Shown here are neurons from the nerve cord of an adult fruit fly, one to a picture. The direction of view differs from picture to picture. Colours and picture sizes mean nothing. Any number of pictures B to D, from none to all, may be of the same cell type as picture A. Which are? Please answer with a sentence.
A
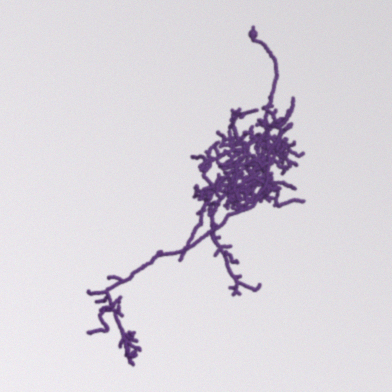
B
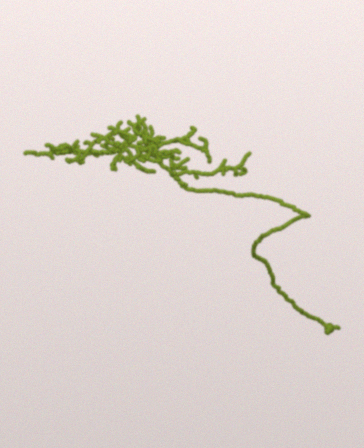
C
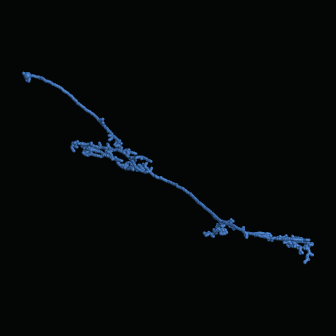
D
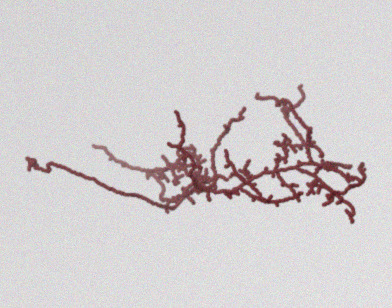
Picture D is of the same cell type.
